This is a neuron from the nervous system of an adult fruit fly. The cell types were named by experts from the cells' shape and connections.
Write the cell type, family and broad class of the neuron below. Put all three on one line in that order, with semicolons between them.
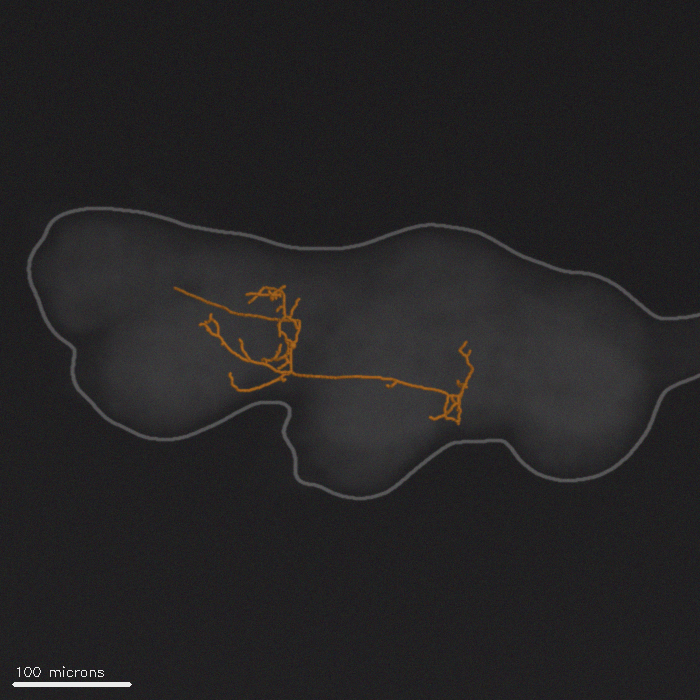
SNpp12; class mechanosensory proprioceptive; sensory neuron entering the nerve cord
